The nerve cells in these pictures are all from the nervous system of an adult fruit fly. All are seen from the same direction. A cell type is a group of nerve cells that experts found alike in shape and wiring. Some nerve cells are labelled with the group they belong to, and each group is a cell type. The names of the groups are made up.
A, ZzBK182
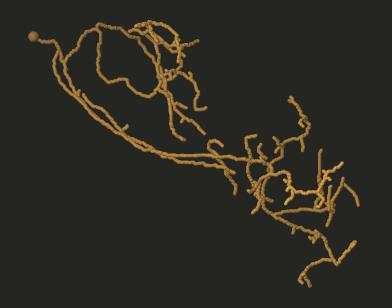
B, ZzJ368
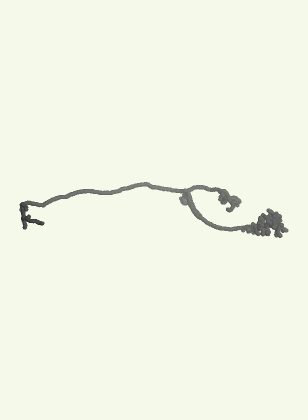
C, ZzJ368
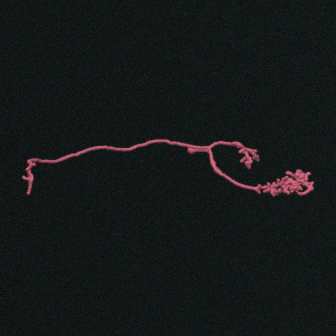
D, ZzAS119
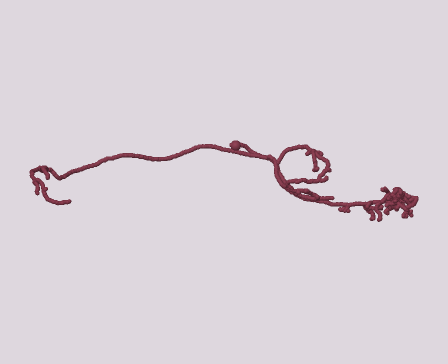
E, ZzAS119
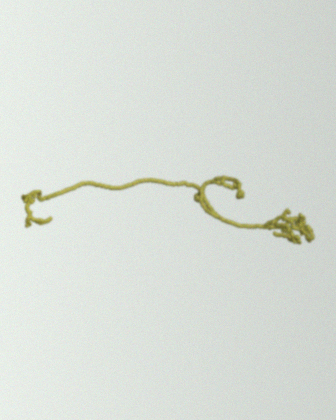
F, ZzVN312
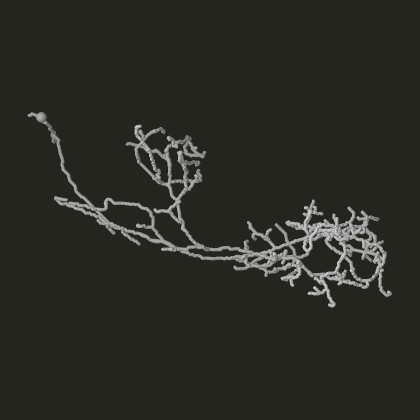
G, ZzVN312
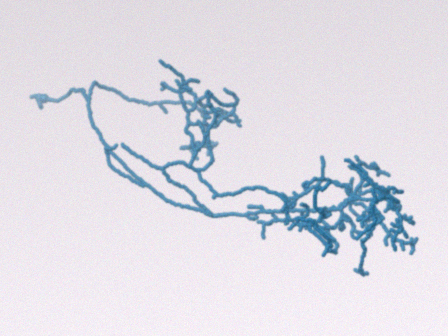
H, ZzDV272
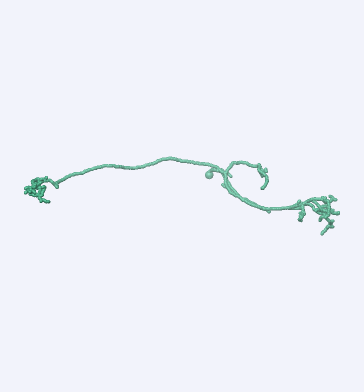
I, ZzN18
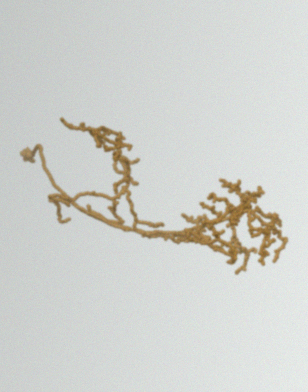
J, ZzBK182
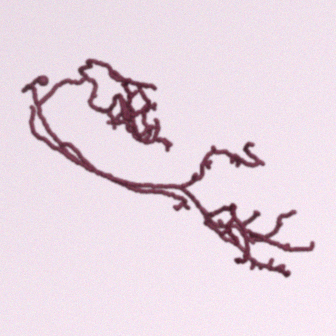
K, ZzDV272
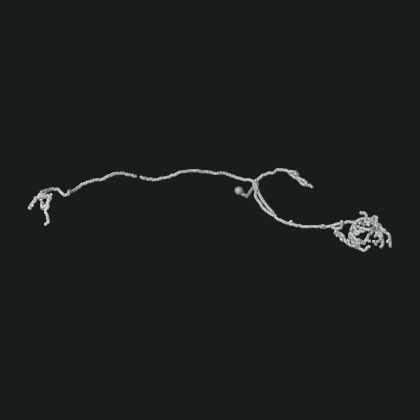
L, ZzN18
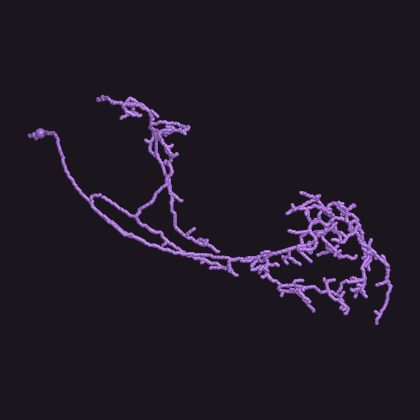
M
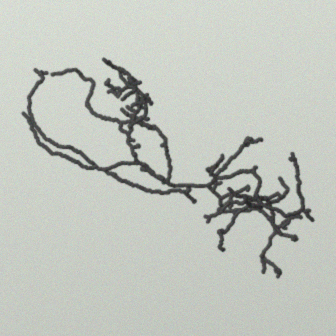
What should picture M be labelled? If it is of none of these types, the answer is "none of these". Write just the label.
ZzBK182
